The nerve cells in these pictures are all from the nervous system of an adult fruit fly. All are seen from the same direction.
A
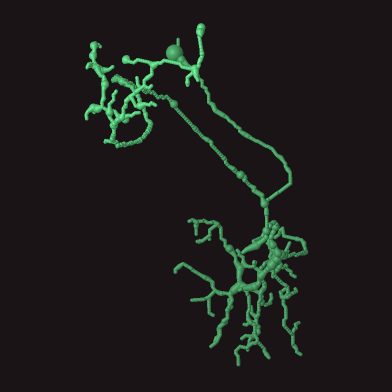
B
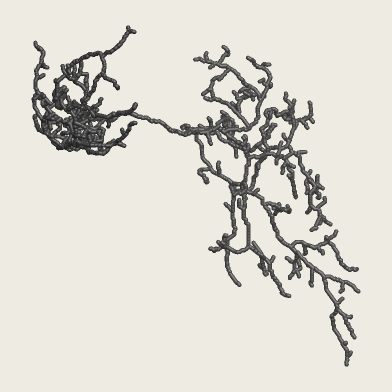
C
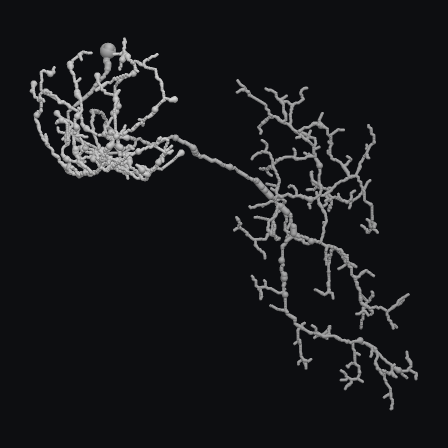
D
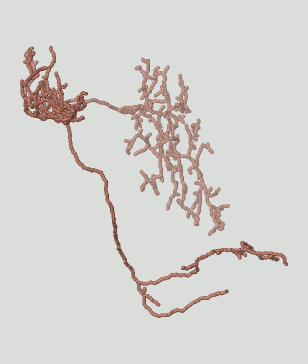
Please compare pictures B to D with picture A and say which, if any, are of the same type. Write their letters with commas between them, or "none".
none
